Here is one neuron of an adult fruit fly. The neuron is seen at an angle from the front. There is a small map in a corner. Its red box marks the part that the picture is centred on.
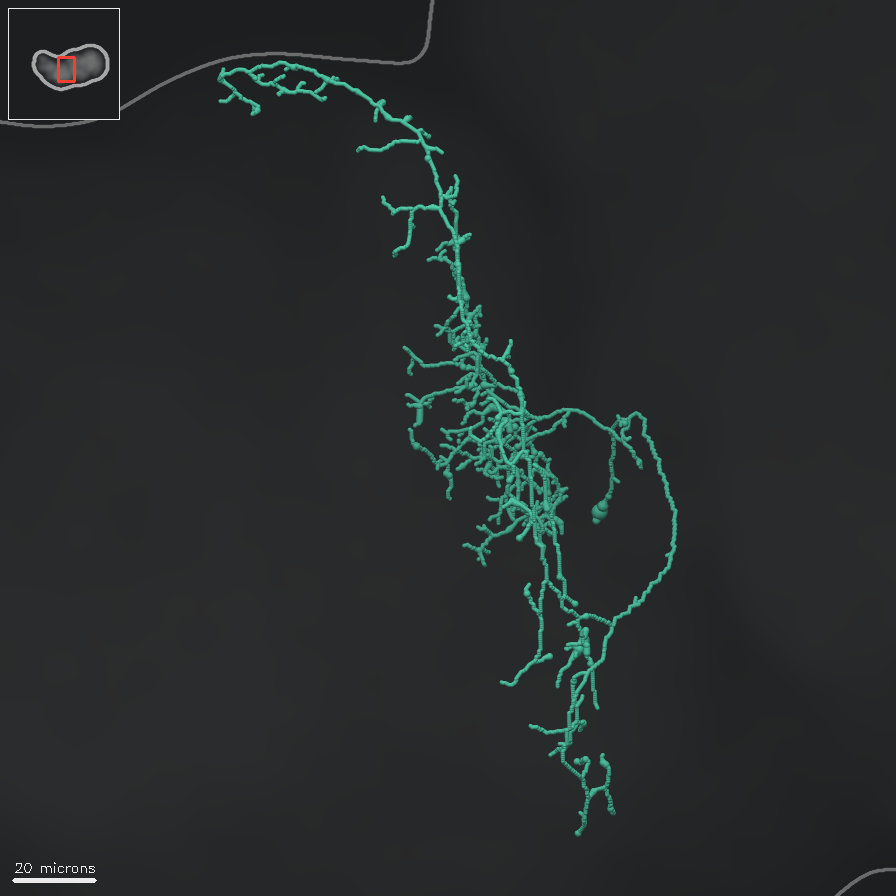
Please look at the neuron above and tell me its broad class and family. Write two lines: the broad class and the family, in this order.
optic-lobe intrinsic neuron
MeLo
